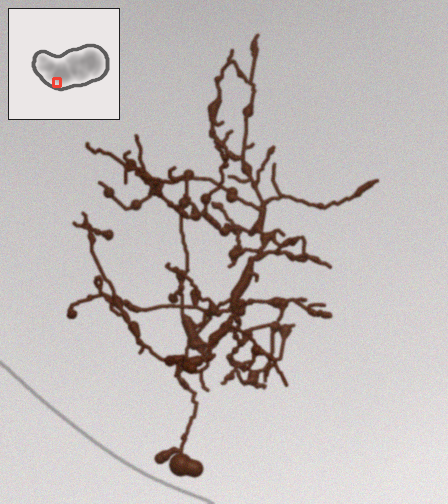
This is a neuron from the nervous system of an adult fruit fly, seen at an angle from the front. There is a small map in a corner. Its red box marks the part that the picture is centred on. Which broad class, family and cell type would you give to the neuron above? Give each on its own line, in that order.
nerve-cord intrinsic neuron
hemilineage 01B
IN01B057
